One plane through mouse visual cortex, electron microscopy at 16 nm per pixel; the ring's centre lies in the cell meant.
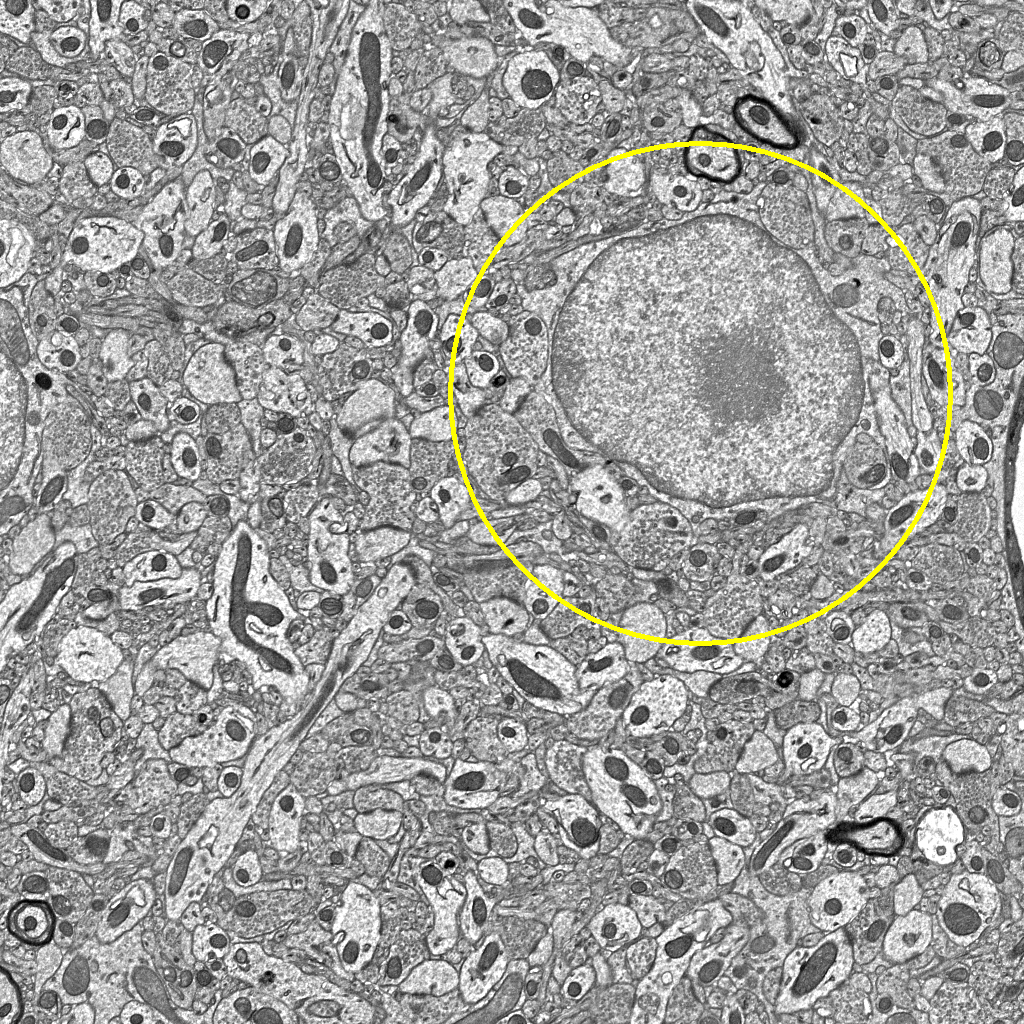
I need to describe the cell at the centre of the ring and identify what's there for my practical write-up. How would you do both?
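Start with the nucleus: large, roundish, wholly inside the ring. Follow its envelope: gentle undulations, no deep infoldings. A large, ill-defined darker patch sits near the middle, a little right of centre. Now glance to the lower left of the nucleus, where an elongated mitochondrion lies in the cytoplasm. That cell is an astrocyte.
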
